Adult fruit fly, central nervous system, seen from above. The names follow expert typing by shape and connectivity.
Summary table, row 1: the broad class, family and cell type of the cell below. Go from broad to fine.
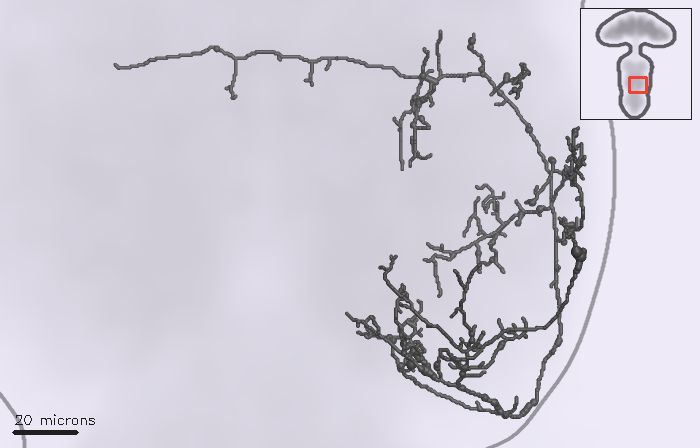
nerve-cord intrinsic neuron; hemilineage 19A; IN19A090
